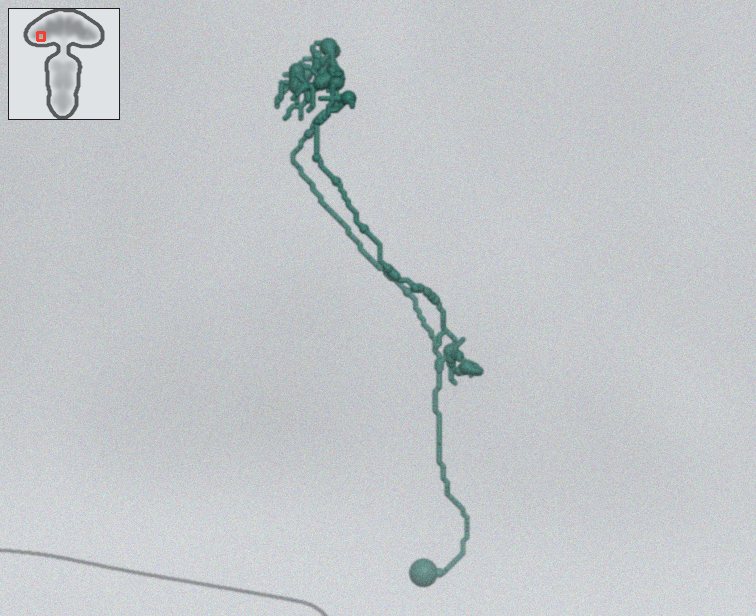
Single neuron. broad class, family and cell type: optic-lobe intrinsic neuron; T; T4a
